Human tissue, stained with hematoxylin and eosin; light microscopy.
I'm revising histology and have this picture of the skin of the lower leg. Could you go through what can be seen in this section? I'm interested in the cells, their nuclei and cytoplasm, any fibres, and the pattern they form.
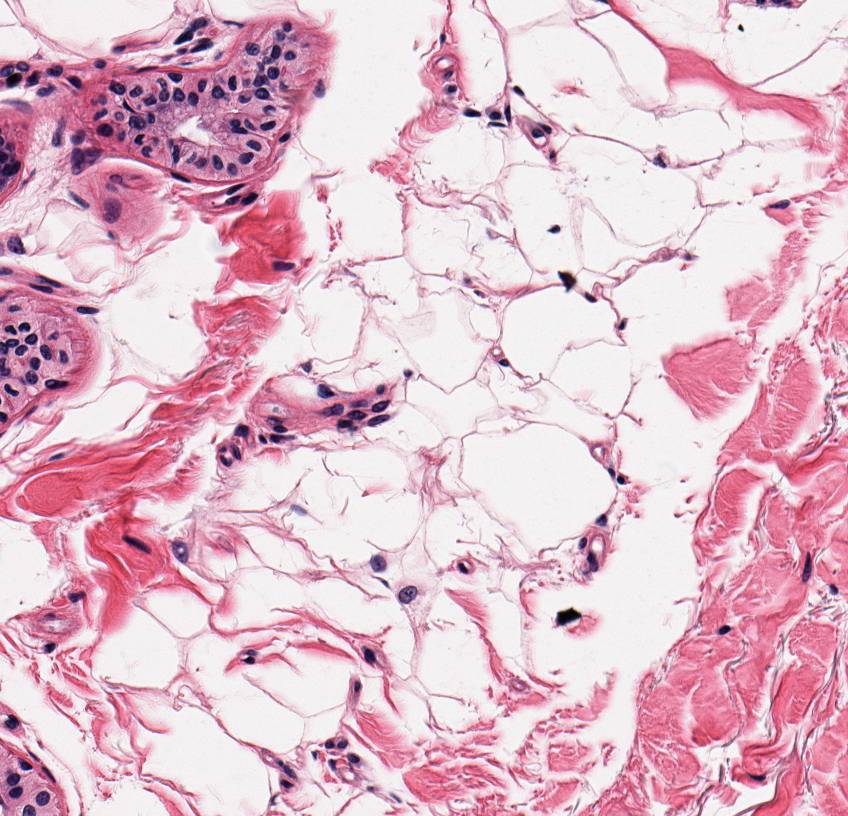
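Centrally, adipose tissue: large empty polygonal spaces bounded by thin membranes, few small nuclei flattened at the edges. Then, right edge: closely packed, strongly eosinophilic blocky bundles, nuclei sparse. Left of centre, within the fatty septa, a small elongated profile holds a cluster of dark nuclei.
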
